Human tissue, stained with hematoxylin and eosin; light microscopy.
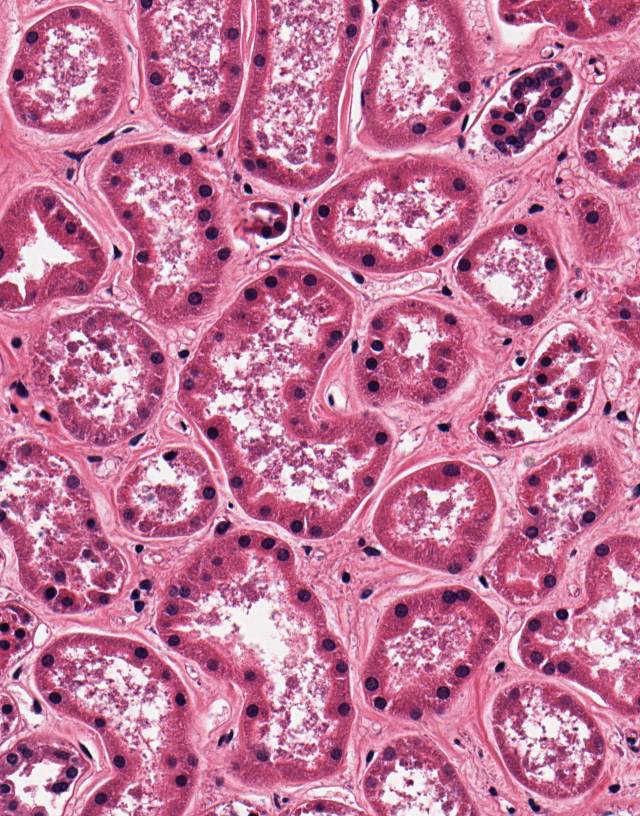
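Renal cortex: notice that each tubule is lined by a single layer of cuboidal epithelial cells. In most tubules the lining cells have abundant, deeply eosinophilic, granular cytoplasm, with round, dark nuclei set toward the basal side and spaced apart from one another. A few smaller tubules at the upper right and right edge have crowded nuclei lying close together.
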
